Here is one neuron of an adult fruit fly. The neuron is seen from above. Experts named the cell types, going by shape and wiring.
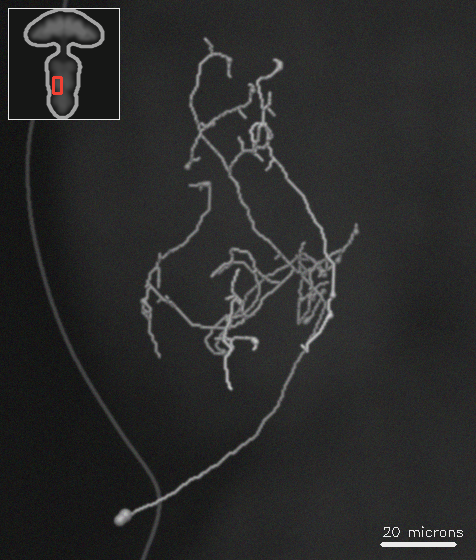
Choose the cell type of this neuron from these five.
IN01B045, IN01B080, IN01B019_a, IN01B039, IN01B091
IN01B080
